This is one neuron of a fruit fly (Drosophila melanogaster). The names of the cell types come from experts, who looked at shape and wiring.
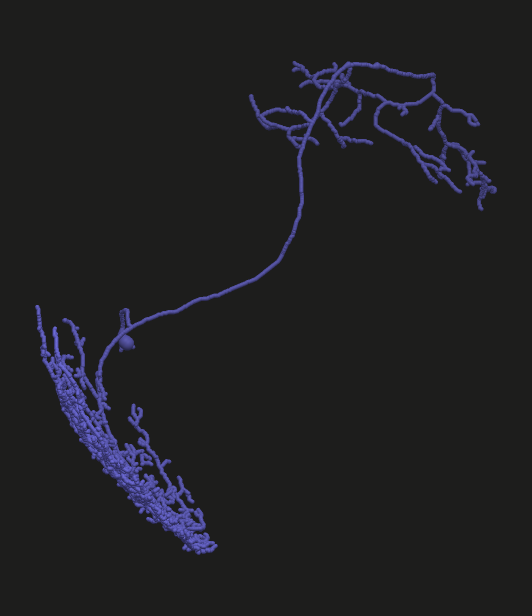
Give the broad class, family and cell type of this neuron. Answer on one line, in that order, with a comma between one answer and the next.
visual projection neuron, MeVP, MeVP50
